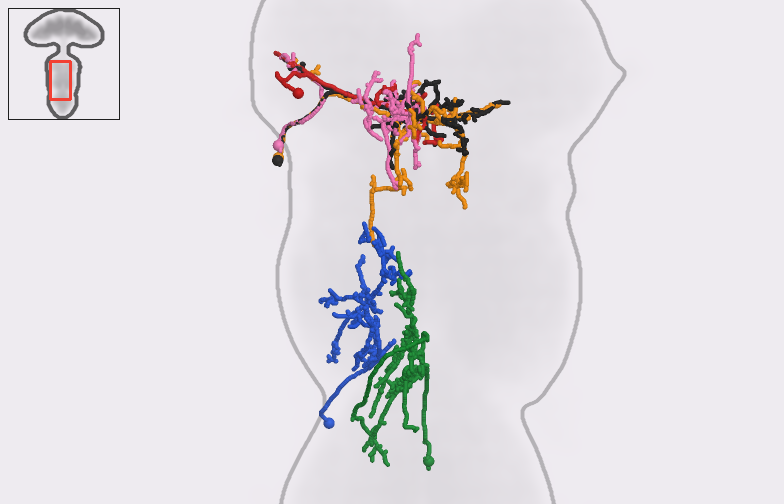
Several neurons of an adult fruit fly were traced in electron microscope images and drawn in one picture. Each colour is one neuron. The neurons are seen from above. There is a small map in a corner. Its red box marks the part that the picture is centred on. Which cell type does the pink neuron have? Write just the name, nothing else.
IN21A084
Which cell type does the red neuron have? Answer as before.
IN19A114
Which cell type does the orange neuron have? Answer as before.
IN21A116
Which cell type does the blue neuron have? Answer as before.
IN21A087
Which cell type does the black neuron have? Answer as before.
IN21A073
